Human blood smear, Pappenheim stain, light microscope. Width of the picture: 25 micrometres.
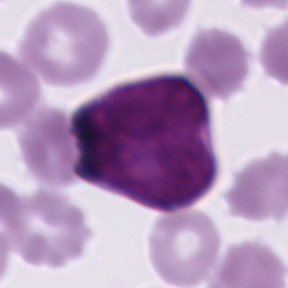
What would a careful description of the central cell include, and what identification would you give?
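Start with the outline: it's angular, with several fairly straight sides, and the cell measures about 13 micrometres across. On the left side you'll find a small notch. The nucleus takes up nearly the whole cell. Look closely at the chromatin; it's finely stippled, not coarsely clumped. What you're looking at is a myeloblast.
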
